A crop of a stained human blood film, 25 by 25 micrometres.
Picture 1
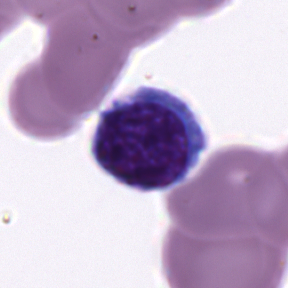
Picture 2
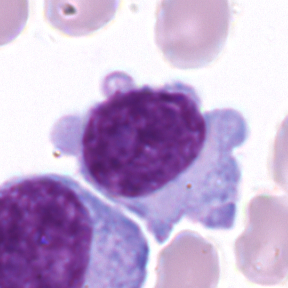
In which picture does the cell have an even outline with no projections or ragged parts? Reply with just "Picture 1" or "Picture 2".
Picture 1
